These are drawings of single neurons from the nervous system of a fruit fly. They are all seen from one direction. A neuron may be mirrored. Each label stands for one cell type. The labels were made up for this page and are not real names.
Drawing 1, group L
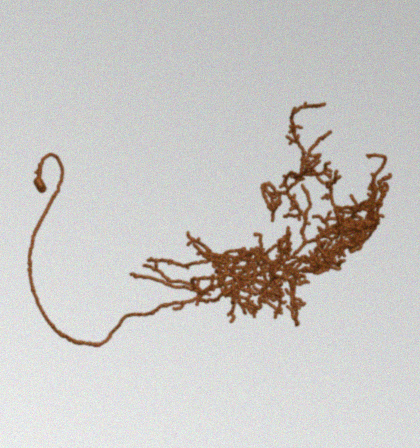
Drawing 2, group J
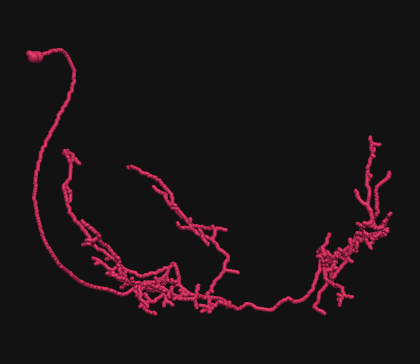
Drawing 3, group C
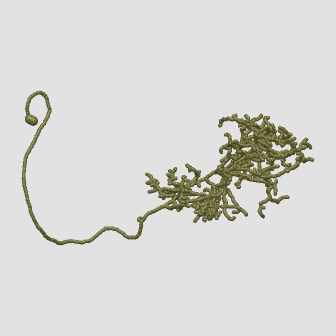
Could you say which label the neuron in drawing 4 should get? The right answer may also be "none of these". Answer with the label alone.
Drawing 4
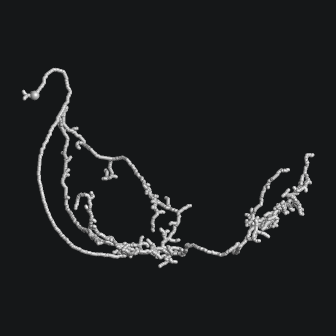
group J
